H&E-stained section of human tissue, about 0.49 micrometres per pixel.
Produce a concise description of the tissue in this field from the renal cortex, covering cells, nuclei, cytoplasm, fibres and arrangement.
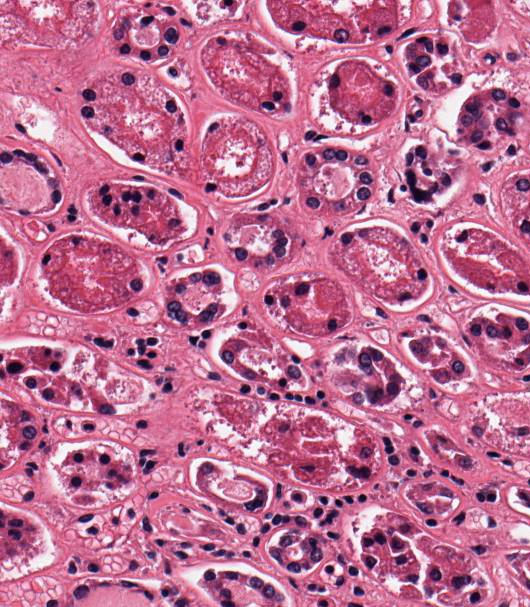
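Tubules, round to oval, packed closely over the whole field, with only narrow strips of stroma between them. Many lumens contain free detached cells with dark, shrunken nuclei. Stroma: pink, fibrous, with scattered small dark round nuclei. Fat cells: none.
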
